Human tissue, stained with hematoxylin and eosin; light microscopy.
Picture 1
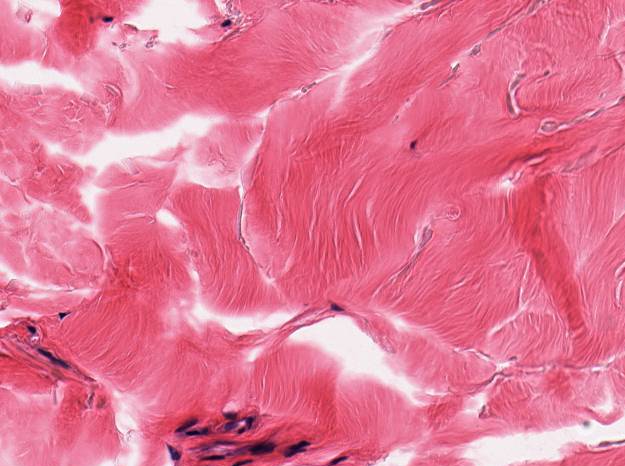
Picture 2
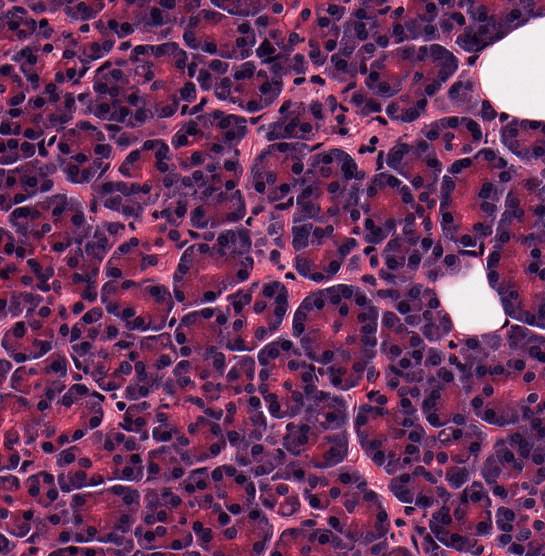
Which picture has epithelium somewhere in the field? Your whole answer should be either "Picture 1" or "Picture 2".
Picture 2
